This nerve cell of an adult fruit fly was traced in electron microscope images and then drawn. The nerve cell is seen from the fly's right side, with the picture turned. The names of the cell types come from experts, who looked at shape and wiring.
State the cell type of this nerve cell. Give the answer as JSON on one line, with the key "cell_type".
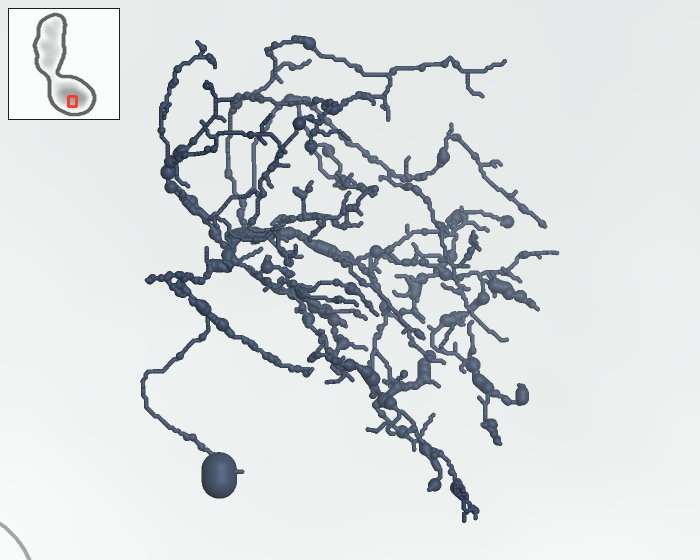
{"cell_type": "AVLP410"}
